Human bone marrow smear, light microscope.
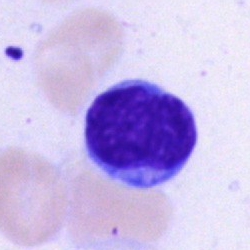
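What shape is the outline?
Round and smooth.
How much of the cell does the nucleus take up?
Most of it; the chromatin is dense and stains dark purple.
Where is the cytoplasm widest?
It forms a narrow rim, widest at the bottom of the cell.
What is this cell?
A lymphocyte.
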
